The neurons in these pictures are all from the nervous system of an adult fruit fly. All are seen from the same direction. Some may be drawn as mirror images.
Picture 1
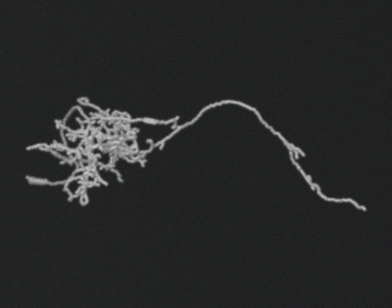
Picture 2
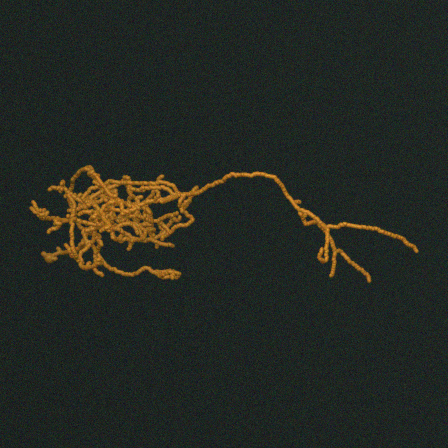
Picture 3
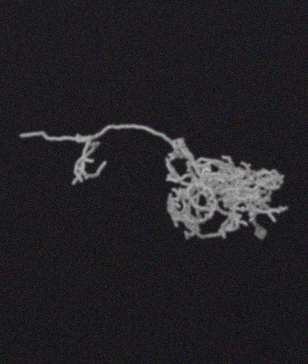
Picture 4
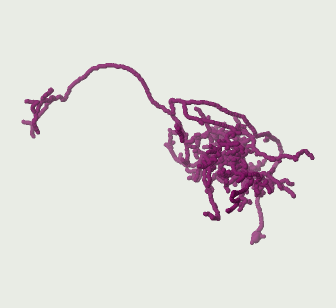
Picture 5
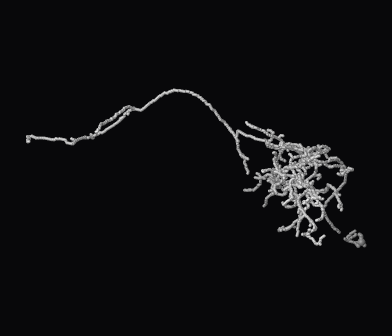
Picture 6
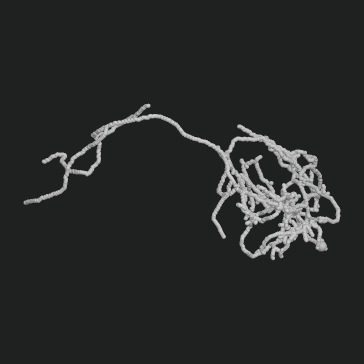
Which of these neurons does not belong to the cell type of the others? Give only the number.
6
